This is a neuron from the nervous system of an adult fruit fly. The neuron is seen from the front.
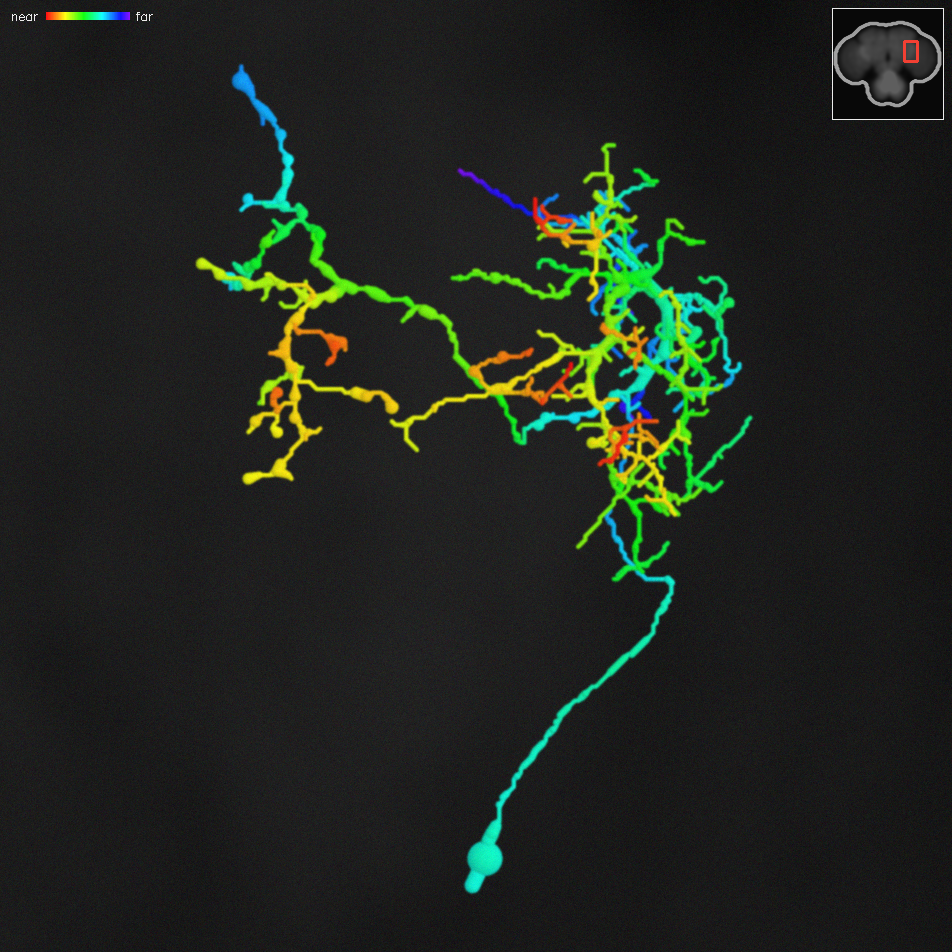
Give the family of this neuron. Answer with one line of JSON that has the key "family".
{"family": "hemilineage VLPl&p1_lateral"}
